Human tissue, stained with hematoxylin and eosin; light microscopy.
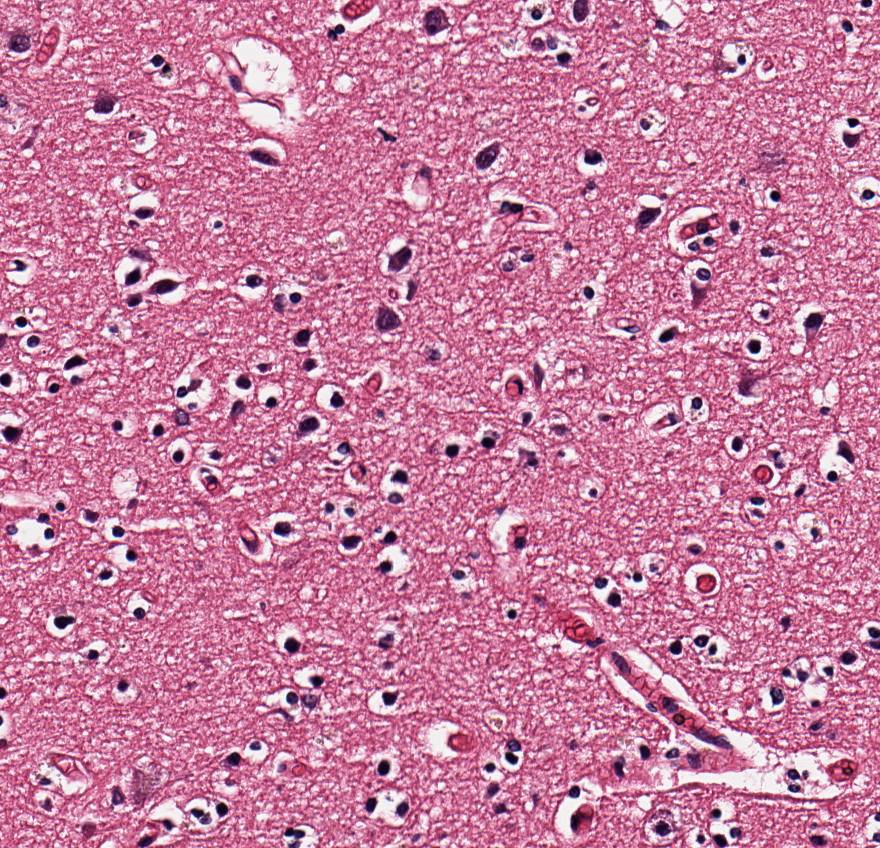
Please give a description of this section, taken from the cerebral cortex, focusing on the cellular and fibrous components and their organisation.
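Take your time: small round dark nuclei are scattered fairly evenly throughout the field. Look closely and you'll find that around most of them no distinct rim of cytoplasm can be seen. Now follow the thin-walled capillary running diagonally across the lower right; it contains red blood cells. And notice that there is no epithelium, and no glands, anywhere in the field.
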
